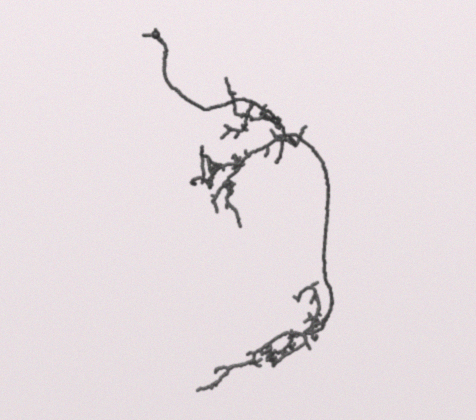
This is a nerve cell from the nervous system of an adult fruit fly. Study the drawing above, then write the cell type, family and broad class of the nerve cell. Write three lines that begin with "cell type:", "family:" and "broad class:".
cell type: CB0993
family: hemilineage SLPal5
broad class: central-brain intrinsic neuron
